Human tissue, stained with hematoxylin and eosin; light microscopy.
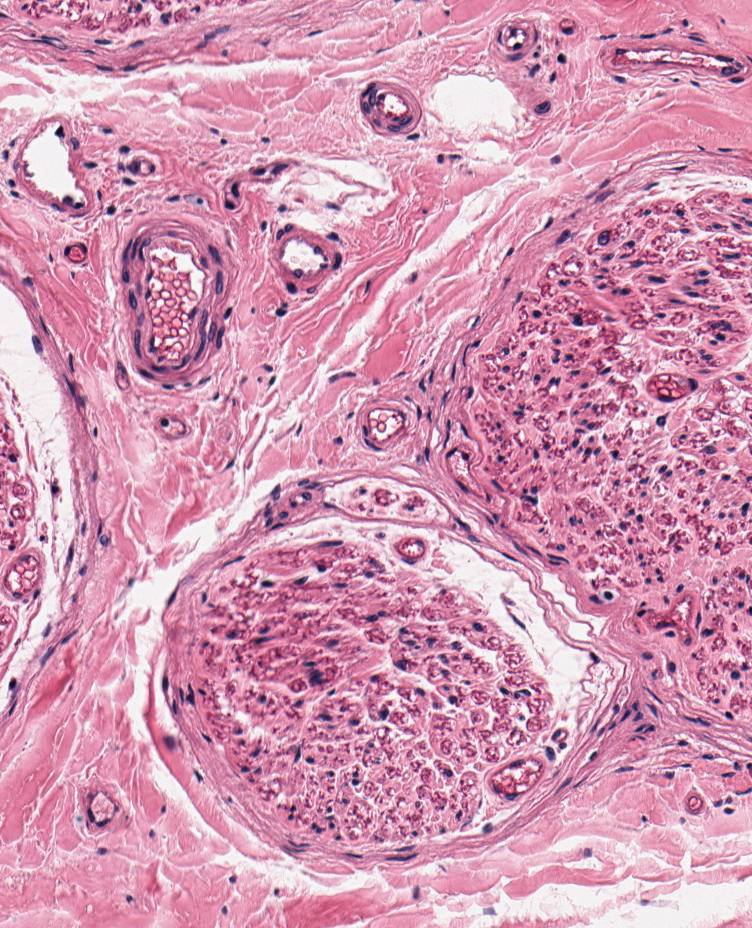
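Tibial nerve. First, rounded fascicles lie in dense connective tissue: a large one lower centre, another at right, part of a third at the left edge. Second, being cut across, their nerve fibres appear as many small rounded profiles. Third, each is enclosed by a thin layered perineurium of flattened cells with elongated nuclei. Fourth, capillaries holding red blood cells lie inside, one near the lower fascicle's lower-right margin.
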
